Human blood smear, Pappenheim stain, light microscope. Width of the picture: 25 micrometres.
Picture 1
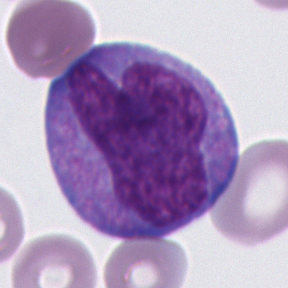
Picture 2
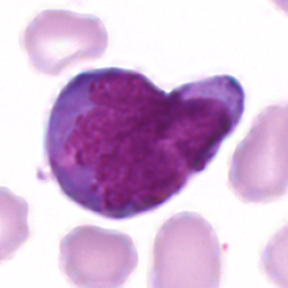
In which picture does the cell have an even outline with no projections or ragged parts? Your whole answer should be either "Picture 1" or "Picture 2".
Picture 1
